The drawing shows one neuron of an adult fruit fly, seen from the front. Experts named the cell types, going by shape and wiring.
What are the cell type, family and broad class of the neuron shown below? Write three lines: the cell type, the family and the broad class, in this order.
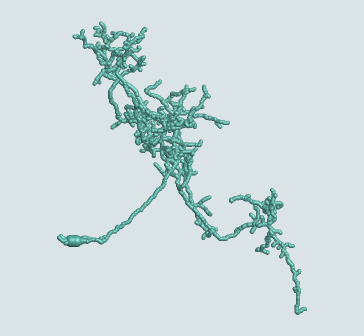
LHAV2b2_a
hemilineage VLPl2_posterior
central-brain intrinsic neuron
